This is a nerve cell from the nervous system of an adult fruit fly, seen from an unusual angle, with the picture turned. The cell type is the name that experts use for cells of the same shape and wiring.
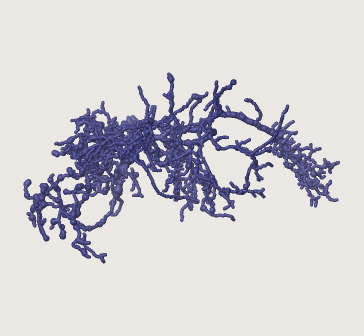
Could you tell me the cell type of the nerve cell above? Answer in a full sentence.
The cell type is AVLP370_a.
